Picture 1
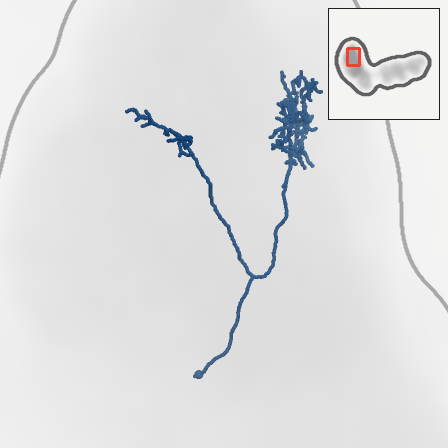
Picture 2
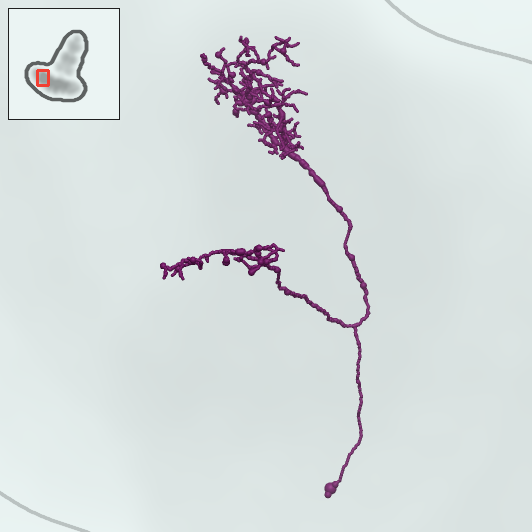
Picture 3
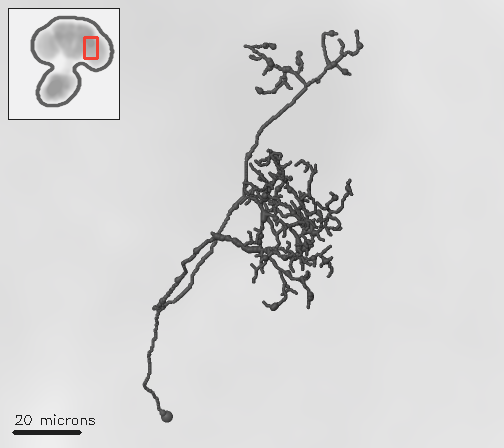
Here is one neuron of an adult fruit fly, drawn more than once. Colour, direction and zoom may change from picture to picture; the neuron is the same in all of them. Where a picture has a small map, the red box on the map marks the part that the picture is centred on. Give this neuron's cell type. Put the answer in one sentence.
The cell type is LC15.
